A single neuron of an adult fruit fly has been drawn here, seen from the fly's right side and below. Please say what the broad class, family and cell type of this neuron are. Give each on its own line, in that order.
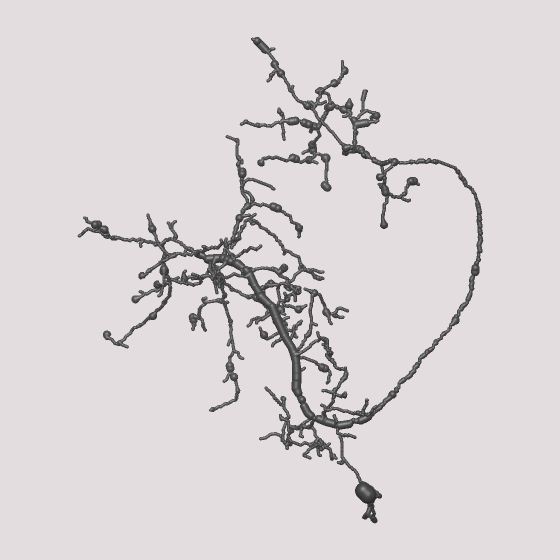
nerve-cord intrinsic neuron
hemilineage 06B
IN06B063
